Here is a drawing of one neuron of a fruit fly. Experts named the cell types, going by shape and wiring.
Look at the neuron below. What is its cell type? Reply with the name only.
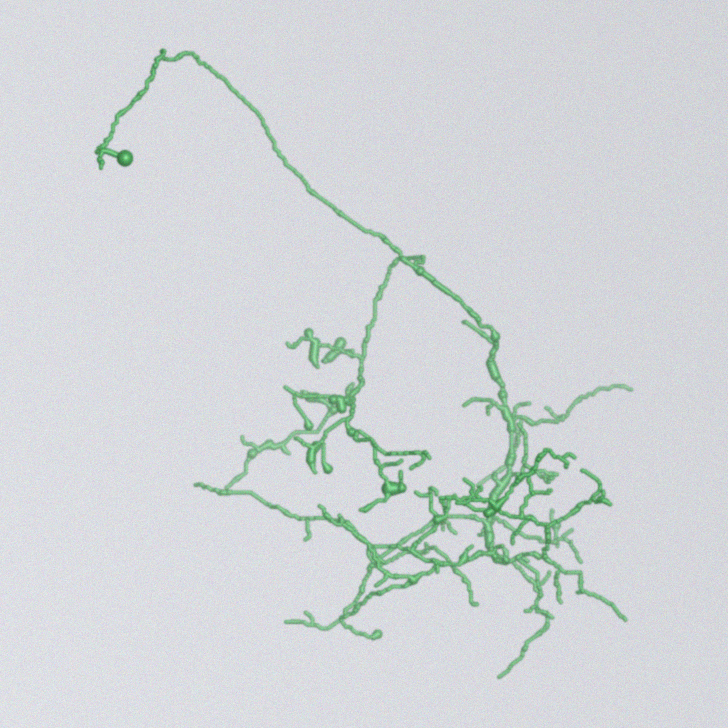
WED161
